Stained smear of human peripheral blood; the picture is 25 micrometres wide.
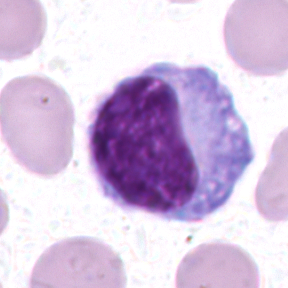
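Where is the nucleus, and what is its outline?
It sits off-centre, toward the left side of the cell, and is oval, about 12 by 9 micrometres.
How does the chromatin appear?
Dark purple and coarsely clumped.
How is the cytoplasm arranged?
As a crescent on the right side of the nucleus, where the cell border is slightly uneven.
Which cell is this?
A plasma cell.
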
